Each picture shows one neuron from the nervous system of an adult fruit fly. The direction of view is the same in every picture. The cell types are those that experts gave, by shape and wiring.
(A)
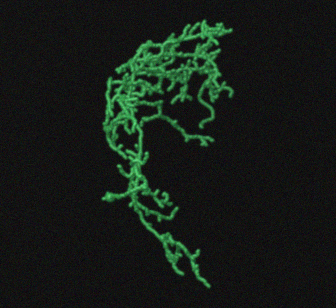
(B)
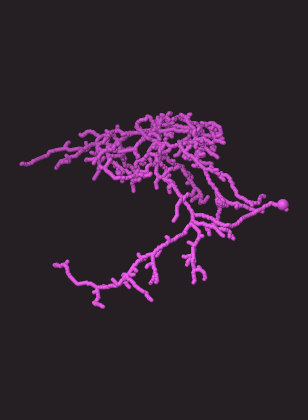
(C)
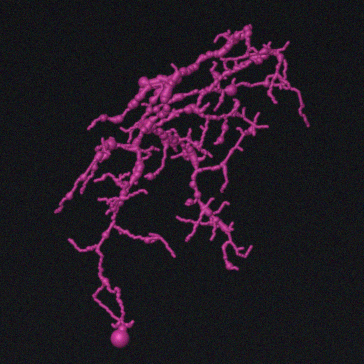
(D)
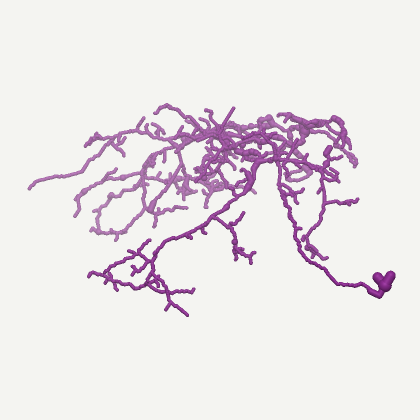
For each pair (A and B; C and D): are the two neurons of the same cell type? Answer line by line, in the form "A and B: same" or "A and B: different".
A and B: different
C and D: same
